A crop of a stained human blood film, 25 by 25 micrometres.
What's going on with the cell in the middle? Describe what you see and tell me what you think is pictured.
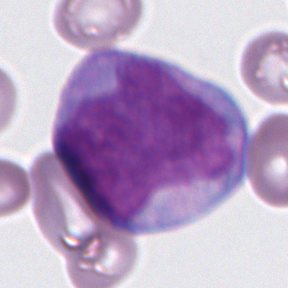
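Looking at it, the nucleus fills most of the cell and reaches the margin along the left side. Its chromatin seems fine and evenly spread, with no coarse dark clumps. The cytoplasm is widest at the upper left and lower right. So this is an atypical promyelocyte.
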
